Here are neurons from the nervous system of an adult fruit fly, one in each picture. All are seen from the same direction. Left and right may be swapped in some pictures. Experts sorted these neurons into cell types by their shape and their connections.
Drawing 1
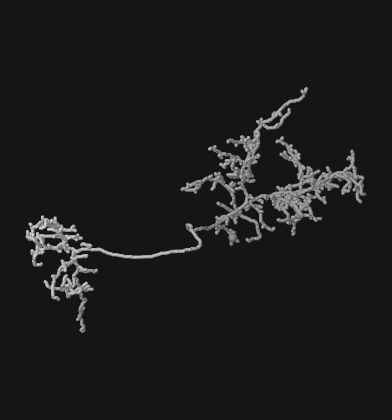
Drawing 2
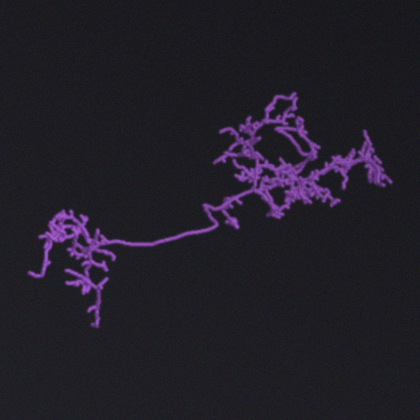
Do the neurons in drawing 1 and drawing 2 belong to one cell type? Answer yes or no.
yes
